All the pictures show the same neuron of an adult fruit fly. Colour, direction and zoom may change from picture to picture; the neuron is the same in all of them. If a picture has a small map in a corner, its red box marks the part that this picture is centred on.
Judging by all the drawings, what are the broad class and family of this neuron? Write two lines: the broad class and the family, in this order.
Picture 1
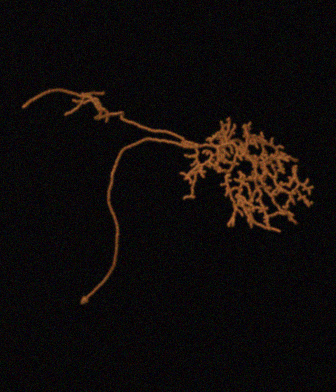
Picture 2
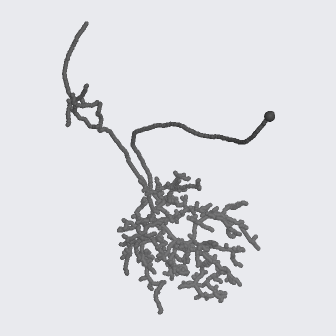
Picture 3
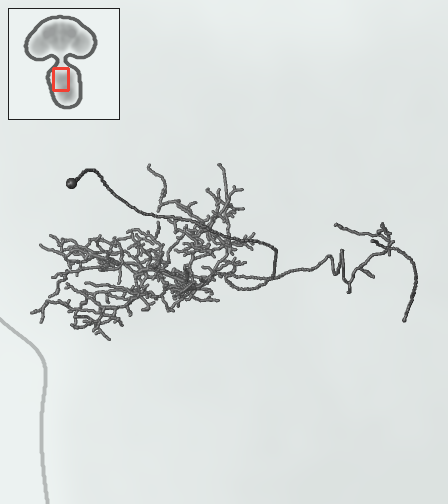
nerve-cord intrinsic neuron
hemilineage 23B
